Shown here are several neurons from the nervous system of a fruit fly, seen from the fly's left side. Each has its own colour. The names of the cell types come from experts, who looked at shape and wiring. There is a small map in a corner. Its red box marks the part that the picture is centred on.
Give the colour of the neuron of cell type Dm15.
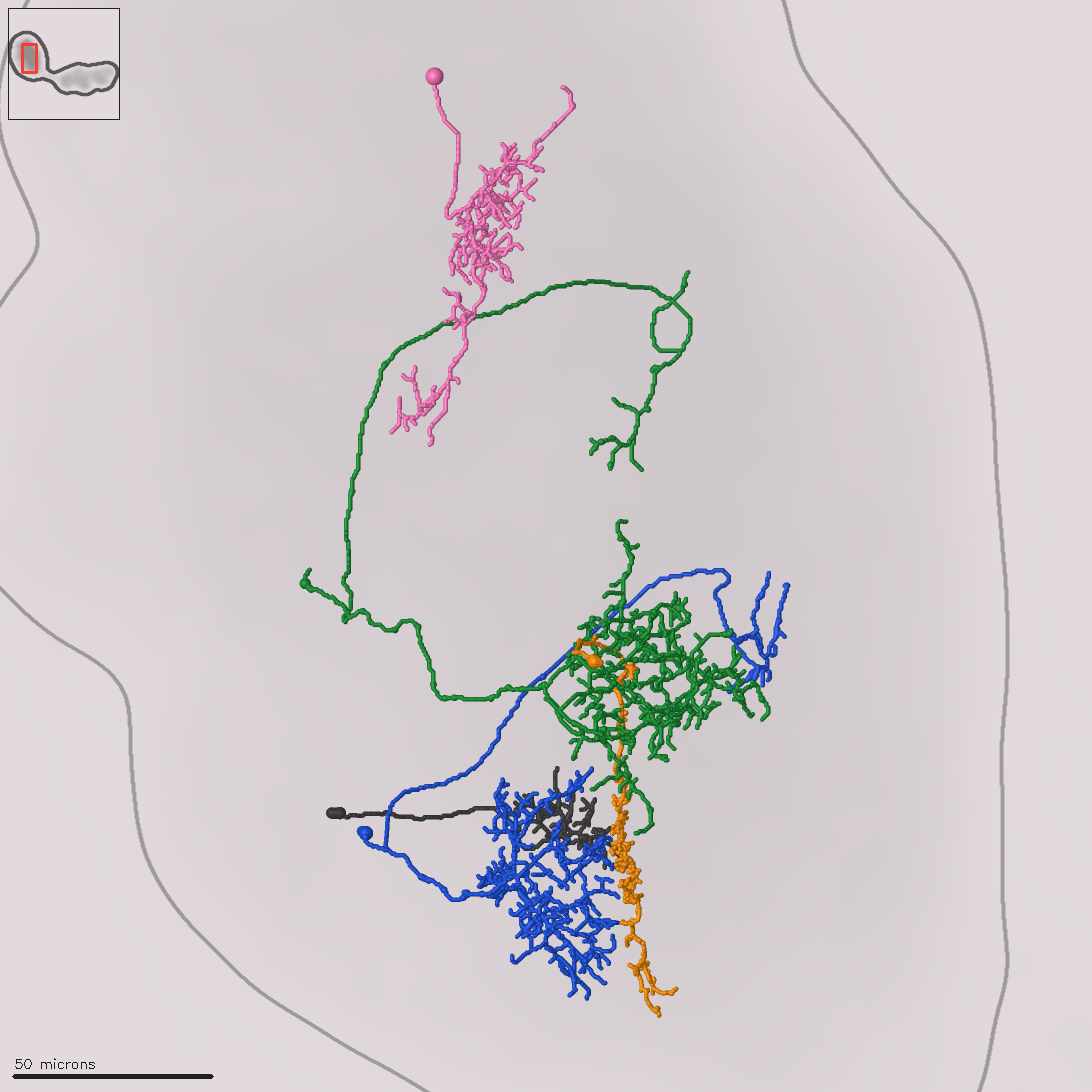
black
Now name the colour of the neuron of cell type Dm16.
pink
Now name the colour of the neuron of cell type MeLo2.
blue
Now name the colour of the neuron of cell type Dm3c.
orange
